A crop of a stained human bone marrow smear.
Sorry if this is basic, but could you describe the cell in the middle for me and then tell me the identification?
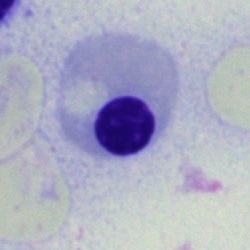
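This cell has a smooth outline, round to slightly oval. Its chromatin is very dense and dark purple, condensed almost evenly. The cytoplasm is abundant and pale grey-blue, with no visible granules. The cell is an erythroblast.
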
